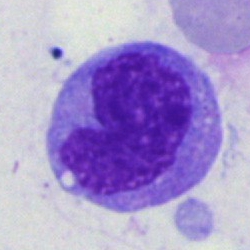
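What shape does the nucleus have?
It is indented, with the notch on its left side.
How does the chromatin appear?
Dark purple, mottled with small pale spots.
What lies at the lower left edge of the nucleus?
A single small clear vacuole.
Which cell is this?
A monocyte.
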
